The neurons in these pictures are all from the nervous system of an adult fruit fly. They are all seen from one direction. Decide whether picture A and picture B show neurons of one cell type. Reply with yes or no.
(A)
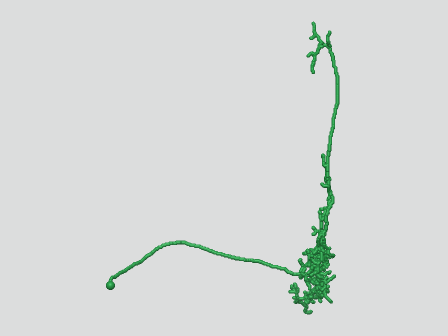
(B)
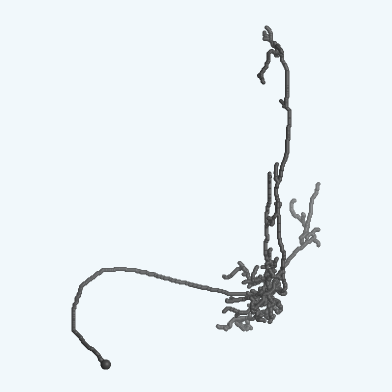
yes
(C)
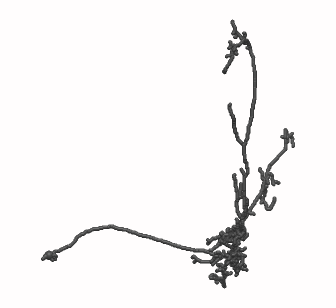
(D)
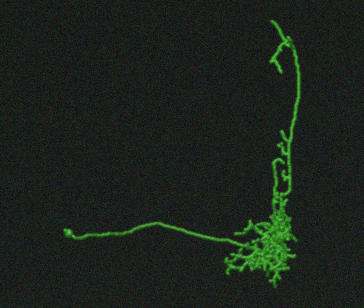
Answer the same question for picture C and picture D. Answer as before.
yes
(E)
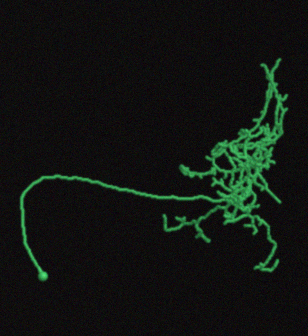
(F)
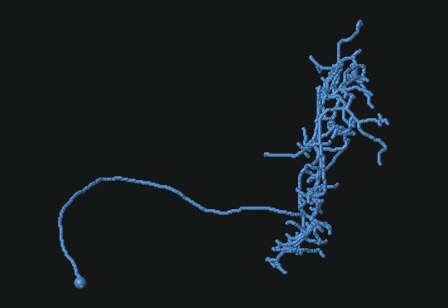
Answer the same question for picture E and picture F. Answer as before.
no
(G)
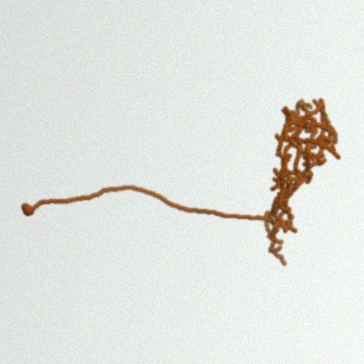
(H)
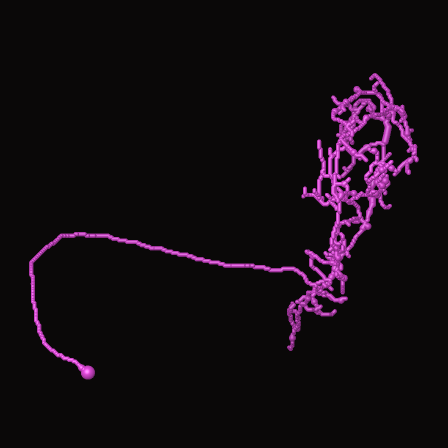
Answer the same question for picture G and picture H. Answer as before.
yes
